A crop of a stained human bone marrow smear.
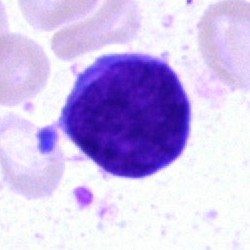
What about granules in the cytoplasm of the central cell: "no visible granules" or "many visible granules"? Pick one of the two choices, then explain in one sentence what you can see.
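No visible granules. No granules are seen in the cytoplasm.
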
